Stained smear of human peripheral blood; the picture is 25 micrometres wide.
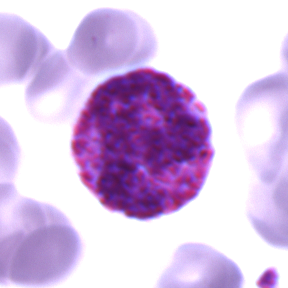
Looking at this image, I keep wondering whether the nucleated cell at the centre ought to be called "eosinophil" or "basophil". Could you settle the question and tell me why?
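I'd call this one a basophil. Coarse dark purple granules fill the whole cell, and the outline of the nucleus is hidden beneath them, which is what settles it for me.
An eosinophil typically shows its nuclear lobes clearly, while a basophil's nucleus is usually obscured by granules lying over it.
Near the rim some granules have a reddish-magenta tint, and the cell edge is finely bumpy from granules. It measures about 13 micrometres across.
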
